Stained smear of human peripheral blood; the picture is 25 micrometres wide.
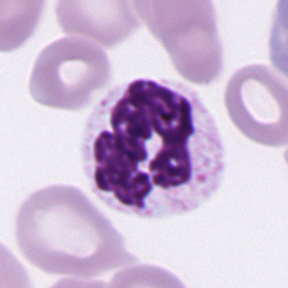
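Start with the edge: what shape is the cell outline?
It is round and smooth.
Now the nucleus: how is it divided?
Into more than two lobes, which lie in an open loop around a pale central gap.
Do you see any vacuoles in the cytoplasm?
No, there are none.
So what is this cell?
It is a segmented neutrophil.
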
